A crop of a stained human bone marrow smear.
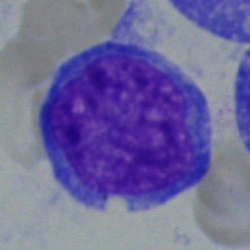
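Blast, the central cell in this marrow smear. The outline is roughly round with a small notch at the bottom. The nucleus fills most of the cell, leaving a narrow rim of deep blue cytoplasm. Its purple chromatin is stippled with small darker clumps and paler spots.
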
